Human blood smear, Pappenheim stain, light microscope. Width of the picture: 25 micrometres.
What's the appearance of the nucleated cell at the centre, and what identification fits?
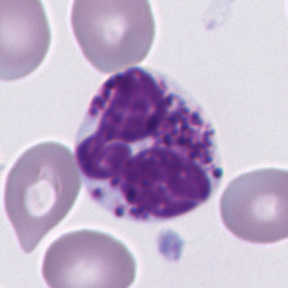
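Measures about 13 micrometres across. Nuclear chromatin deep purple. Cytoplasmic granules dark purple and coarse, each one distinguishable, most crowded on the right side. Basophil.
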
